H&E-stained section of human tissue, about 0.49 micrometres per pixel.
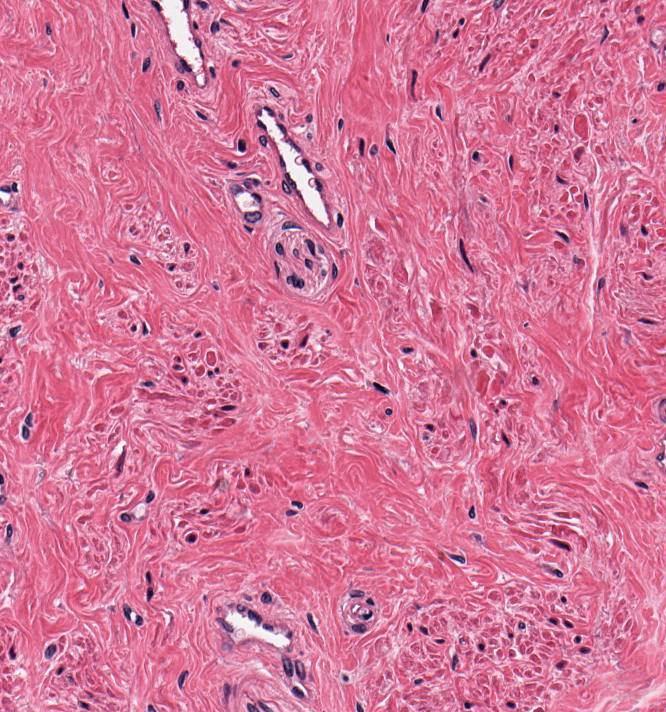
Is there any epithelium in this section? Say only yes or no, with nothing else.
No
